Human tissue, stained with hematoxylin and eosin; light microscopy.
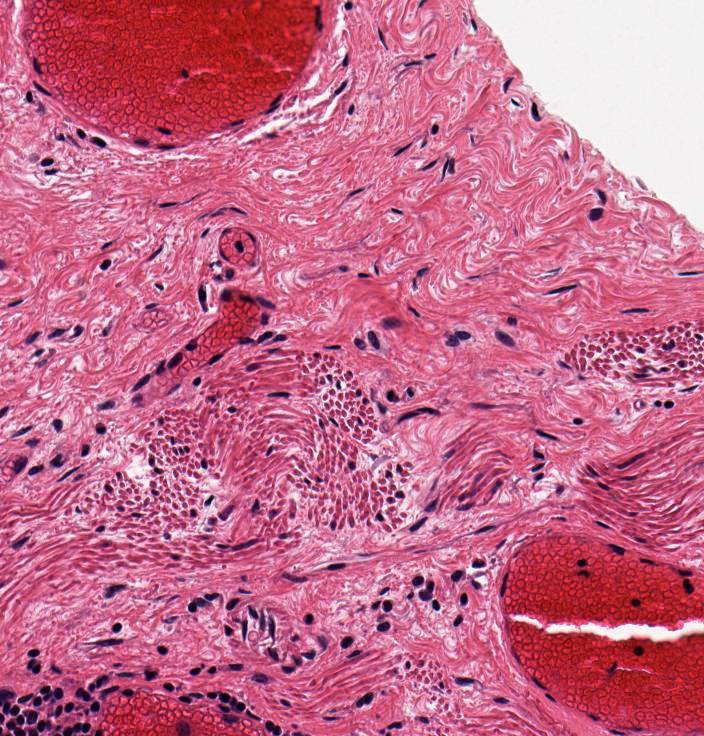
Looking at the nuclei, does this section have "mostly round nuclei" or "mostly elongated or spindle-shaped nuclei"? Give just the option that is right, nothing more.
Mostly elongated or spindle-shaped nuclei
